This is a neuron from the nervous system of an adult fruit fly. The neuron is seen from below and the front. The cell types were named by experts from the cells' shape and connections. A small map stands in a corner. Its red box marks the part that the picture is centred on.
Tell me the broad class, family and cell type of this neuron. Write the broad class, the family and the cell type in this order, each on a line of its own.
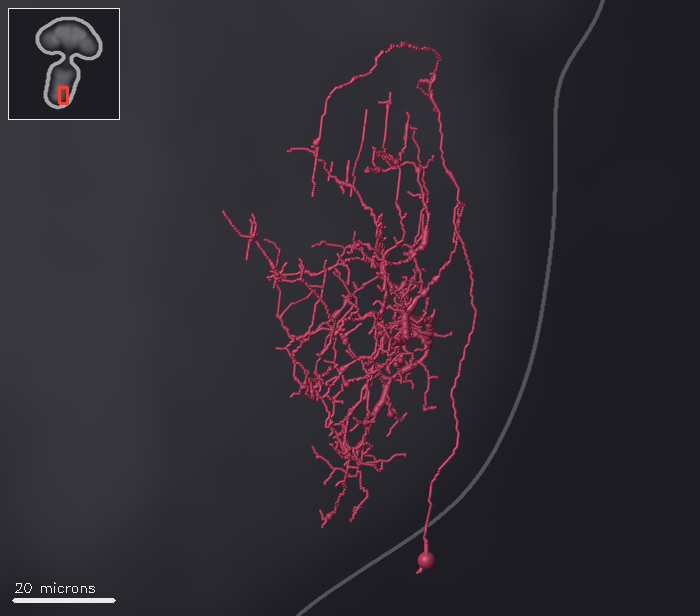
nerve-cord intrinsic neuron
hemilineage 16B
IN16B074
